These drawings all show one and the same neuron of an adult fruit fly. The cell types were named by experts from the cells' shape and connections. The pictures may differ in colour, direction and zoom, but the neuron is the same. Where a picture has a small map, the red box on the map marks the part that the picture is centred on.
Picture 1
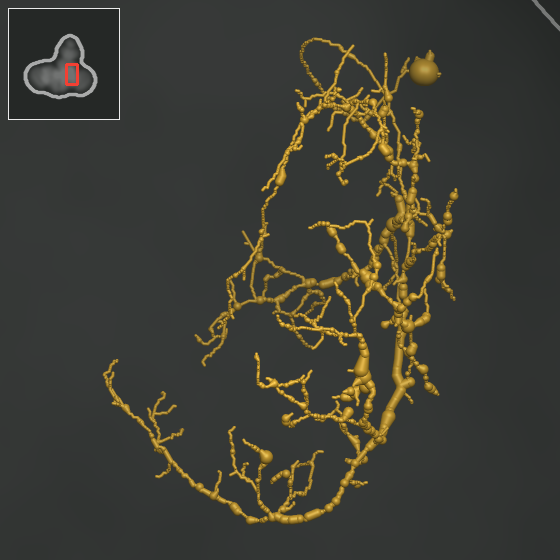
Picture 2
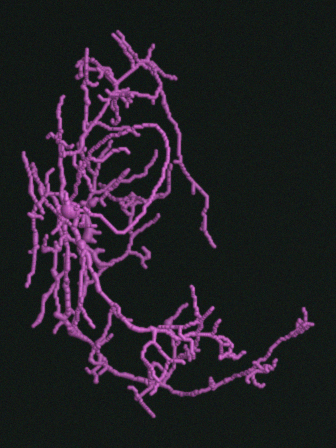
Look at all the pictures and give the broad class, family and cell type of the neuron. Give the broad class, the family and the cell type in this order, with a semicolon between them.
nerve-cord intrinsic neuron; hemilineage 03A; IN03A039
